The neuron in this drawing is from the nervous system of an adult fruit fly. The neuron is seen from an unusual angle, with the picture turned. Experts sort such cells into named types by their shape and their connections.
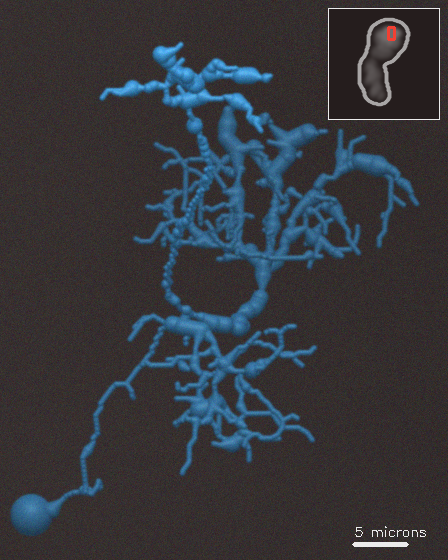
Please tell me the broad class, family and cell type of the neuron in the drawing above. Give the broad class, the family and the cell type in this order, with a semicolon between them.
optic-lobe intrinsic neuron; Y; Y3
